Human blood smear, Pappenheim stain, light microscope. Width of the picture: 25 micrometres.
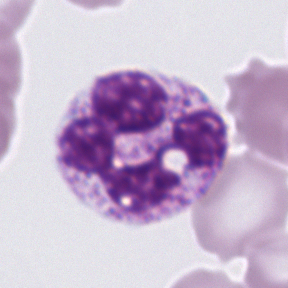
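Segmented neutrophil, the nucleated cell at the centre of a stained smear of human peripheral blood. The cell is about 14 micrometres across, and its nucleus fills about 60% of the cell's area. Nuclear lobes are arranged in a ring around a central patch of cytoplasm, with dark purple, coarsely clumped chromatin. The cytoplasm is pale pinkish-lilac, with fine violet granules scattered throughout.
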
